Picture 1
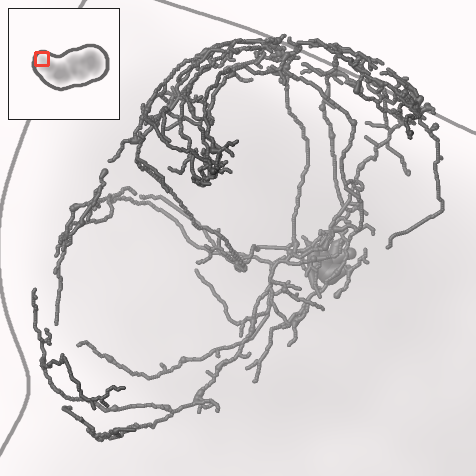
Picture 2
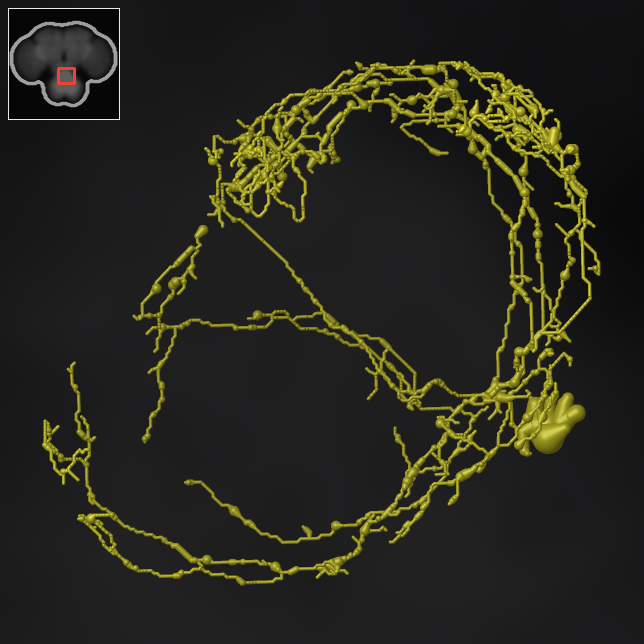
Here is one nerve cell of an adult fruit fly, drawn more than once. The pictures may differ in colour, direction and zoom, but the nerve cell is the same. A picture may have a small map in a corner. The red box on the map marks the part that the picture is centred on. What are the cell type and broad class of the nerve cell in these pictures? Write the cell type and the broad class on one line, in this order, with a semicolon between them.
INXXX283; nerve-cord intrinsic neuron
